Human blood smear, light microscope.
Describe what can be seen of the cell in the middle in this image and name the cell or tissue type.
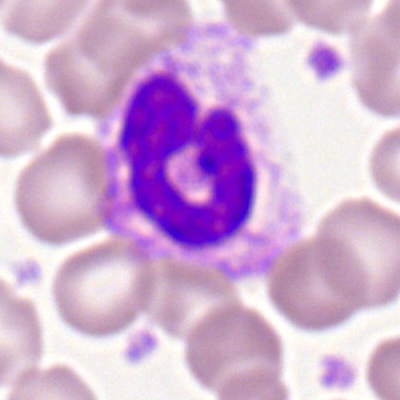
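The border is irregular and slightly ragged, not smooth. Its nucleus forms a thick curved band bent around a small pale central area. Cytoplasm is wider on the right side of the cell than on the left, and fine lilac granules are scattered through it. The cell is a band neutrophil.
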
